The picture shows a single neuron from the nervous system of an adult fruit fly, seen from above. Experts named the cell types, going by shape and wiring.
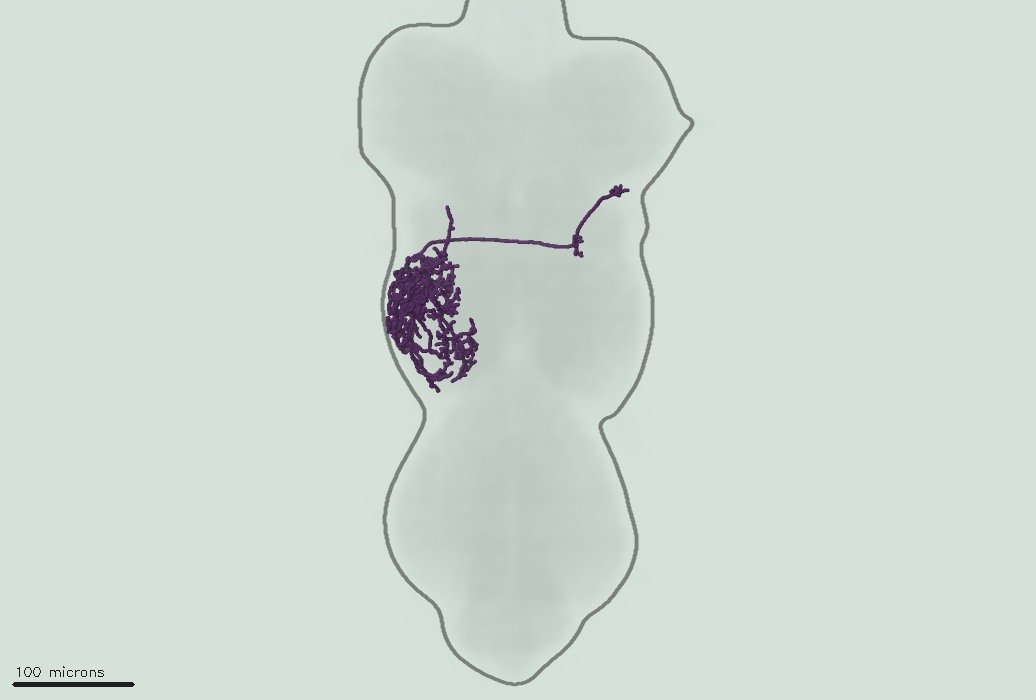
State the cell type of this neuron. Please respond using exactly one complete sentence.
The cell type that fits this neuron is IN01A015.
